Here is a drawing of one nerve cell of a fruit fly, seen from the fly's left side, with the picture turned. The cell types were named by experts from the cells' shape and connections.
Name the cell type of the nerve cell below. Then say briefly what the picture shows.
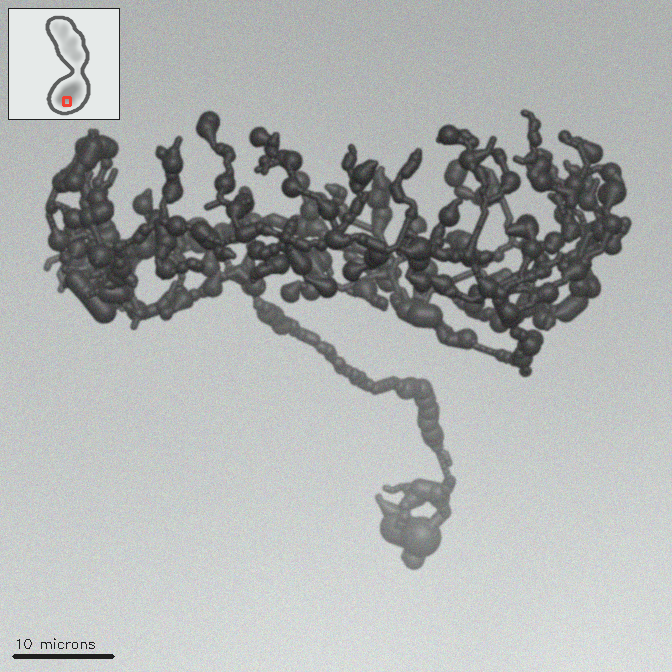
The cell type is ER4d. Its broad class is central-brain intrinsic neuron. Its cell body lies at the bottom of the picture. By the scale bar it is about 60 microns wide in this view. The picture shows dozens of branch ends.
